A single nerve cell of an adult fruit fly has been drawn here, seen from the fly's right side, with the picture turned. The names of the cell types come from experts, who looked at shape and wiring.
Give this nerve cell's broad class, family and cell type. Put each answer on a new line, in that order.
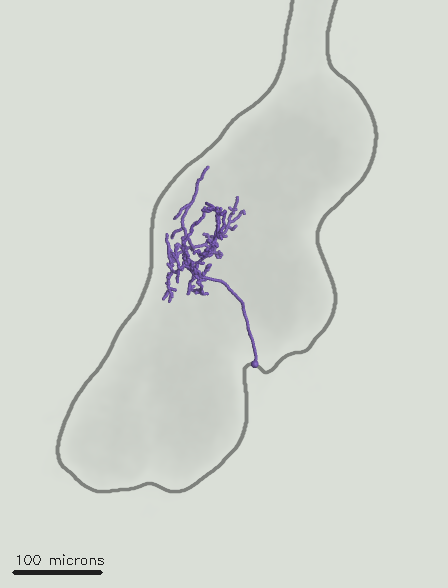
nerve-cord intrinsic neuron
hemilineage 06A
IN06A033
